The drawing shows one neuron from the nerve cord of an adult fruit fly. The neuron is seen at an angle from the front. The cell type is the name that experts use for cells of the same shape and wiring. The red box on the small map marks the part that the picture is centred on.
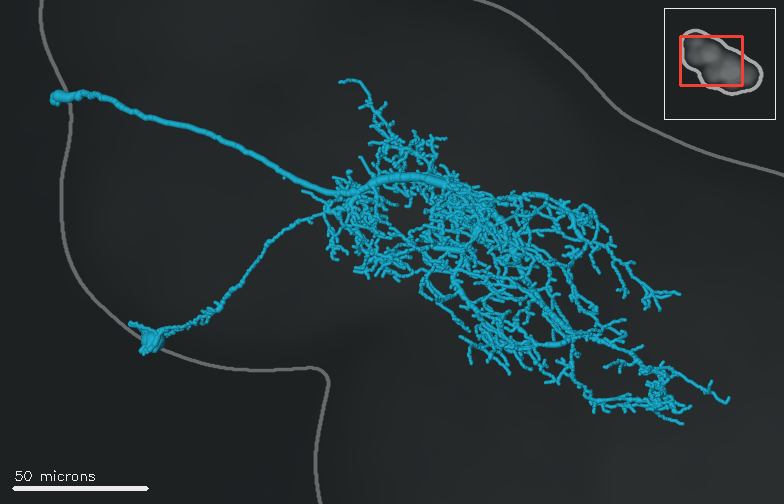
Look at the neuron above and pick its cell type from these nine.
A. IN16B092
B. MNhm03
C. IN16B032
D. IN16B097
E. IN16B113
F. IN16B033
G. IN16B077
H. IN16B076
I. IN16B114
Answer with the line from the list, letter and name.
B. MNhm03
